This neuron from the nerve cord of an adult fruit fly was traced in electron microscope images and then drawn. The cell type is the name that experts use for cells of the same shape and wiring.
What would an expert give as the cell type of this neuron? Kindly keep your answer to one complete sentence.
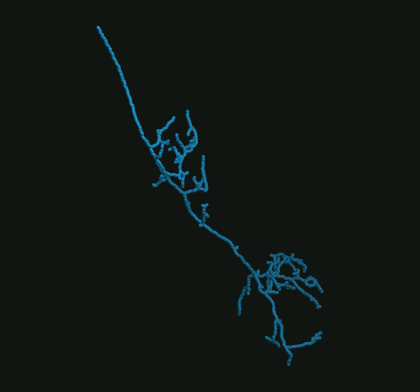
As a matter of cell type, the neuron is DNg19.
